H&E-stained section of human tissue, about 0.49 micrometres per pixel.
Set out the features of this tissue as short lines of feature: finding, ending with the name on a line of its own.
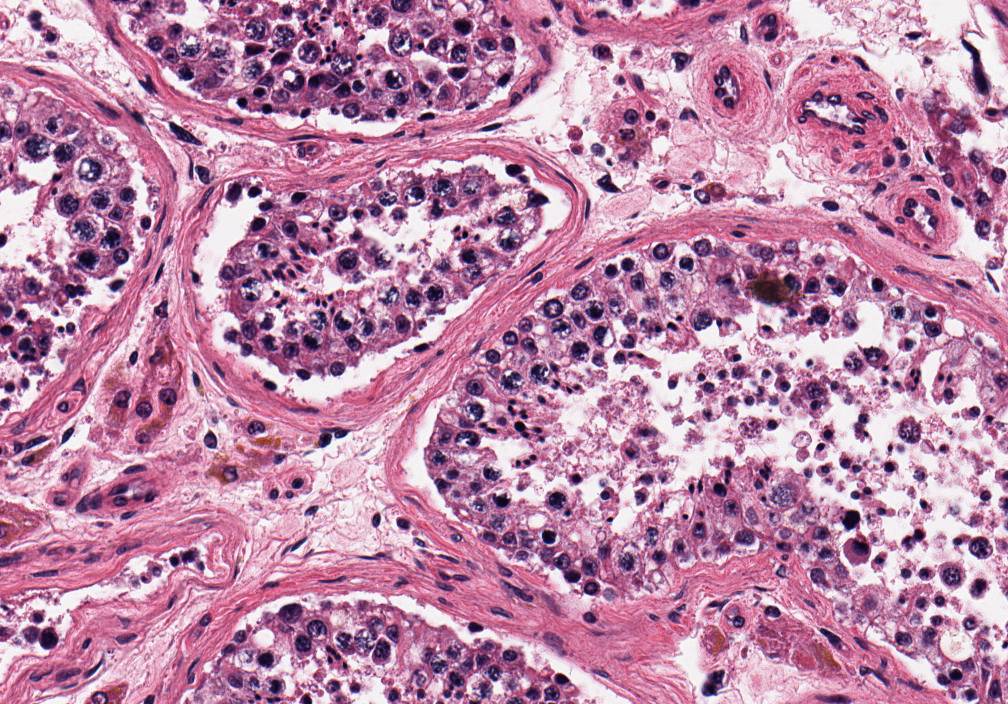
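Around tubules: thick, pink, layered collagen band, flattened spindle-shaped nuclei
Tubule lining: several layers of rounded cells
Between tubules, left and lower centre: small clusters of polygonal cells, pink cytoplasm, some golden-brown pigment
Pigment clump: dark brown, near upper edge of large right-hand tubule
Tissue: testis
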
